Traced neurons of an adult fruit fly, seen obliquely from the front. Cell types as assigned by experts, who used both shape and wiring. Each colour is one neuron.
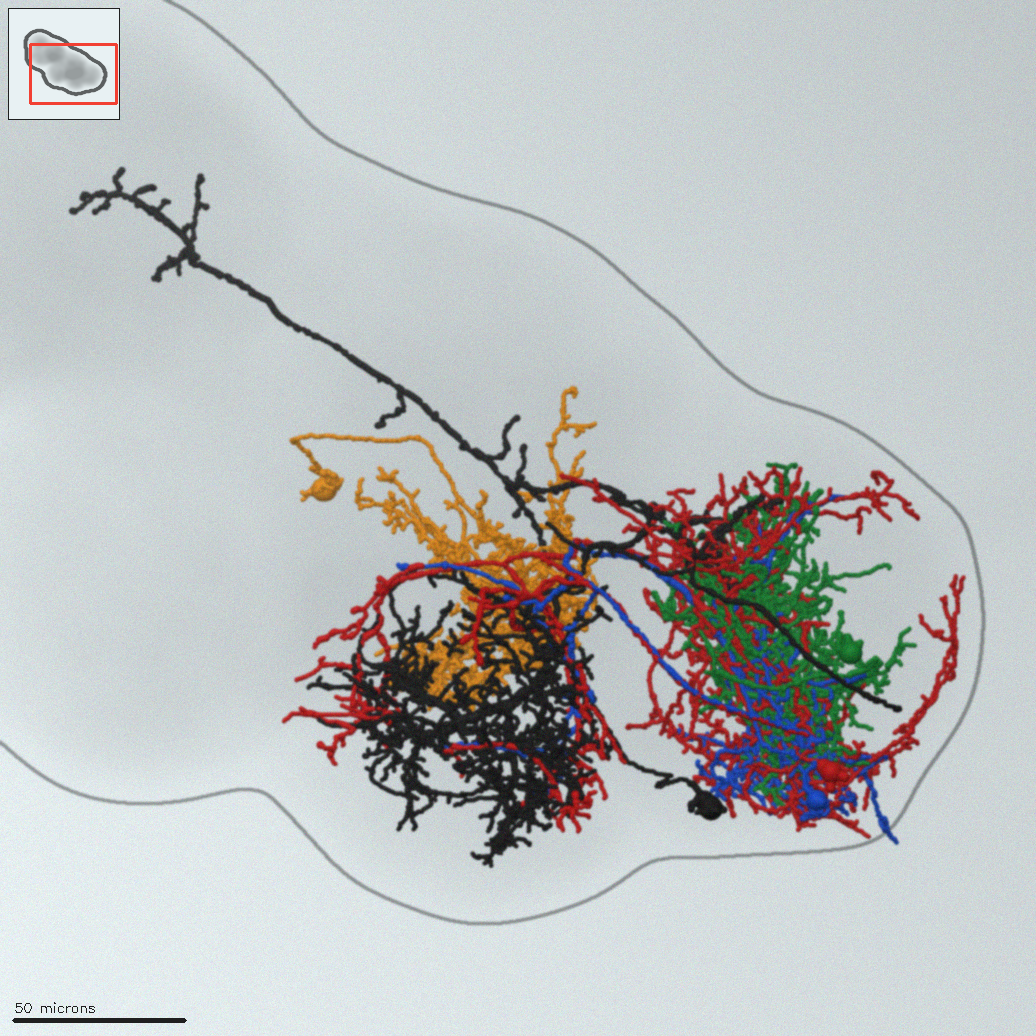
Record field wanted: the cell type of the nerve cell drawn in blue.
AN07B106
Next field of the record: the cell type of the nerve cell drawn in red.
AN07B015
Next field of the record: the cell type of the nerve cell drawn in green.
IN09A010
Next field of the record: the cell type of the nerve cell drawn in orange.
IN21A019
